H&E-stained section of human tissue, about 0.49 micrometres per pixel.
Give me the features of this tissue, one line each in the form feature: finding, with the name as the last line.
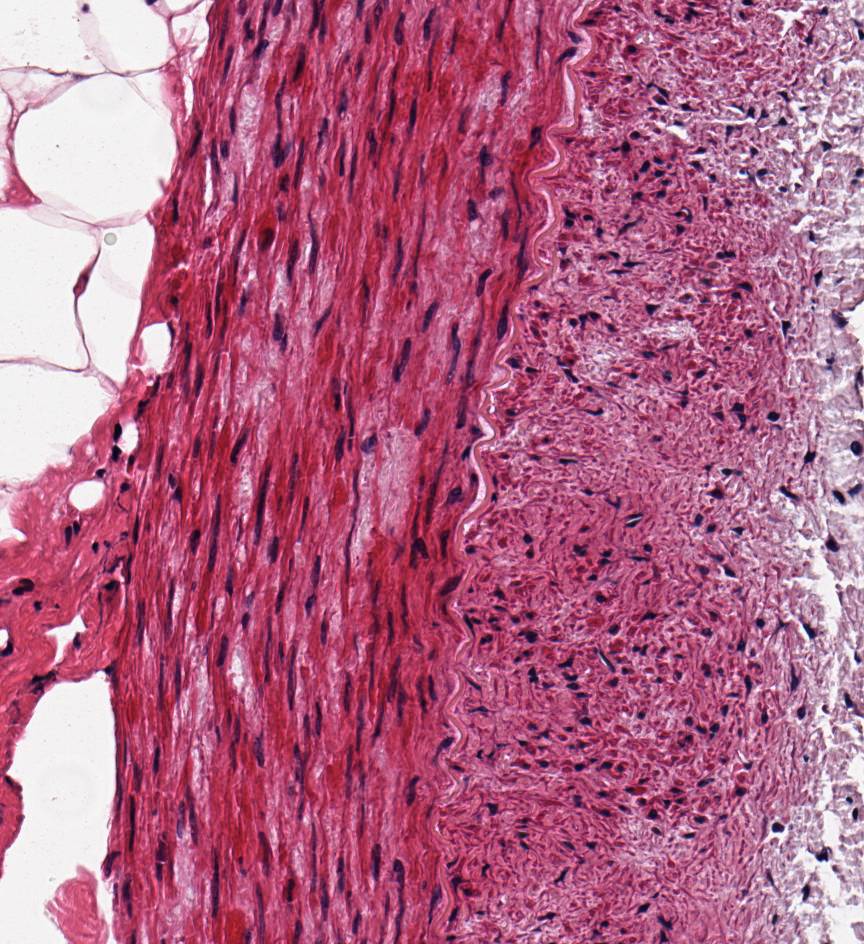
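Layout: vertical bands; fat far left, deep red muscular band left of centre, paler pink fibrous layer right
Muscle: spindle-shaped smooth muscle cells, elongated dark nuclei running roughly vertically, top to bottom
Boundary: thin, glassy, bright pink wavy line along right edge of muscular band, separating it from paler layer
Fat: large empty polygonal spaces, thin pink borders, upper left corner
Name: coronary artery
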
